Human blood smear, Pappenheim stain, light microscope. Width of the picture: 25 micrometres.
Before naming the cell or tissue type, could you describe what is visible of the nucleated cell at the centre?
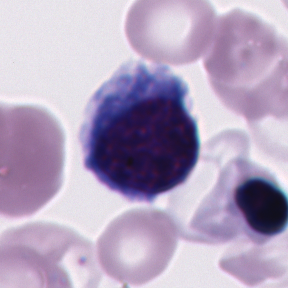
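Small irregular bumps stand out from the surface of the central cell, most clearly along its top. Only a narrow band of cytoplasm shows, widest above the nucleus, and it contains no distinct granules. At the lower right of the picture lies a smaller cell with a very dark round nucleus. The nucleated cell at the centre is a normoblast.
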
